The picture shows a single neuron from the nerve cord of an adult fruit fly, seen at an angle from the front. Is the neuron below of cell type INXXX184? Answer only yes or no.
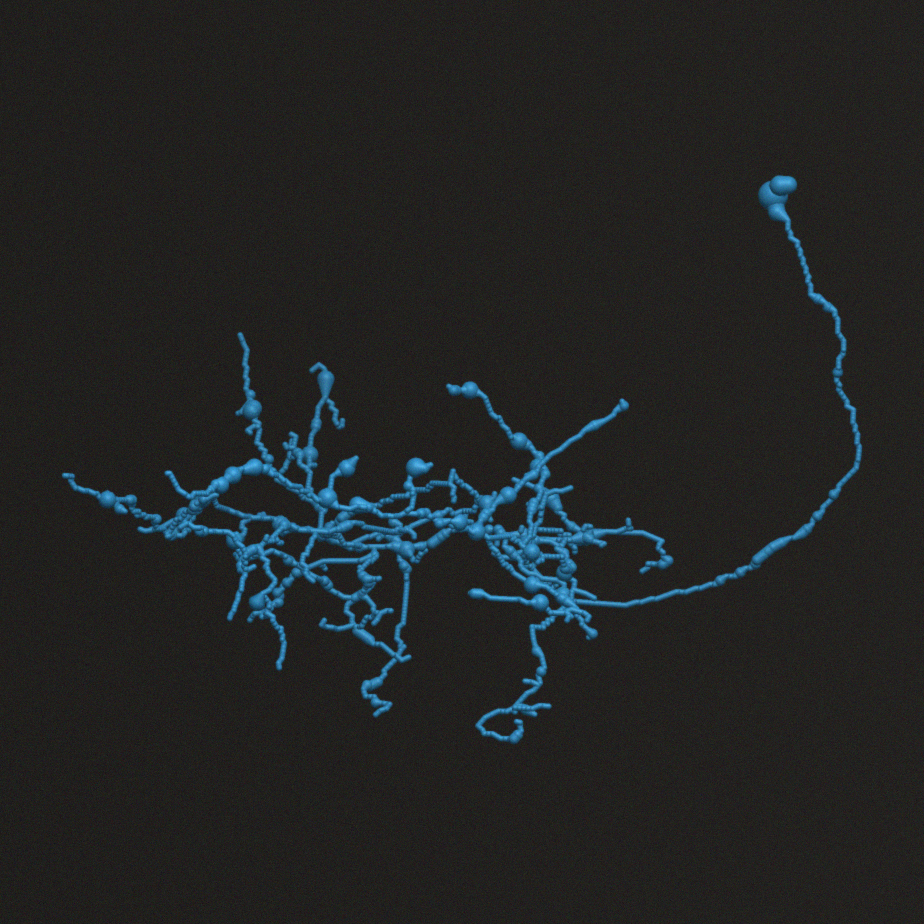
no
